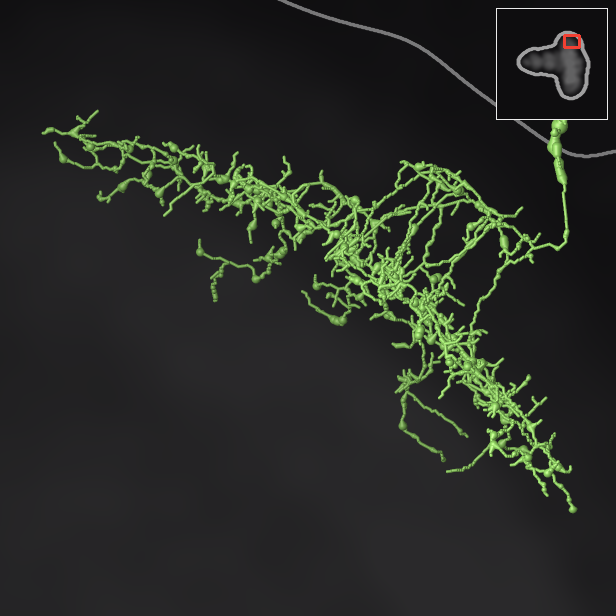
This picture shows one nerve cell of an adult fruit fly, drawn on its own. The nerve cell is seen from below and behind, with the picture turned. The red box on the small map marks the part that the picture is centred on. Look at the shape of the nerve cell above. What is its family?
Dm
